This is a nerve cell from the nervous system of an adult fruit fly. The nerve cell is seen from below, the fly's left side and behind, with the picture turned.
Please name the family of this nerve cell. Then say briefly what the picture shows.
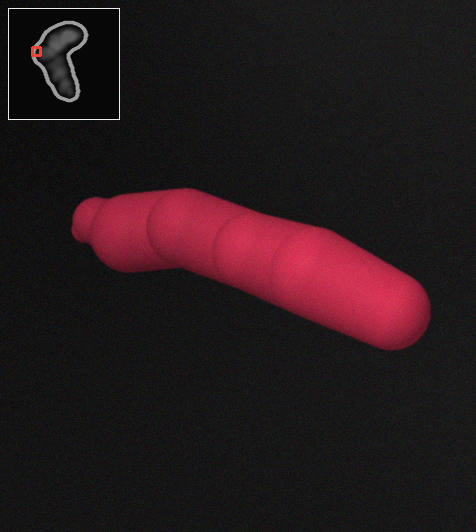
Its family is called class visual. It is a photoreceptor or other optic-lobe sensory neuron. The drawing shows no cell body. It has a dozen or fewer branch ends.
